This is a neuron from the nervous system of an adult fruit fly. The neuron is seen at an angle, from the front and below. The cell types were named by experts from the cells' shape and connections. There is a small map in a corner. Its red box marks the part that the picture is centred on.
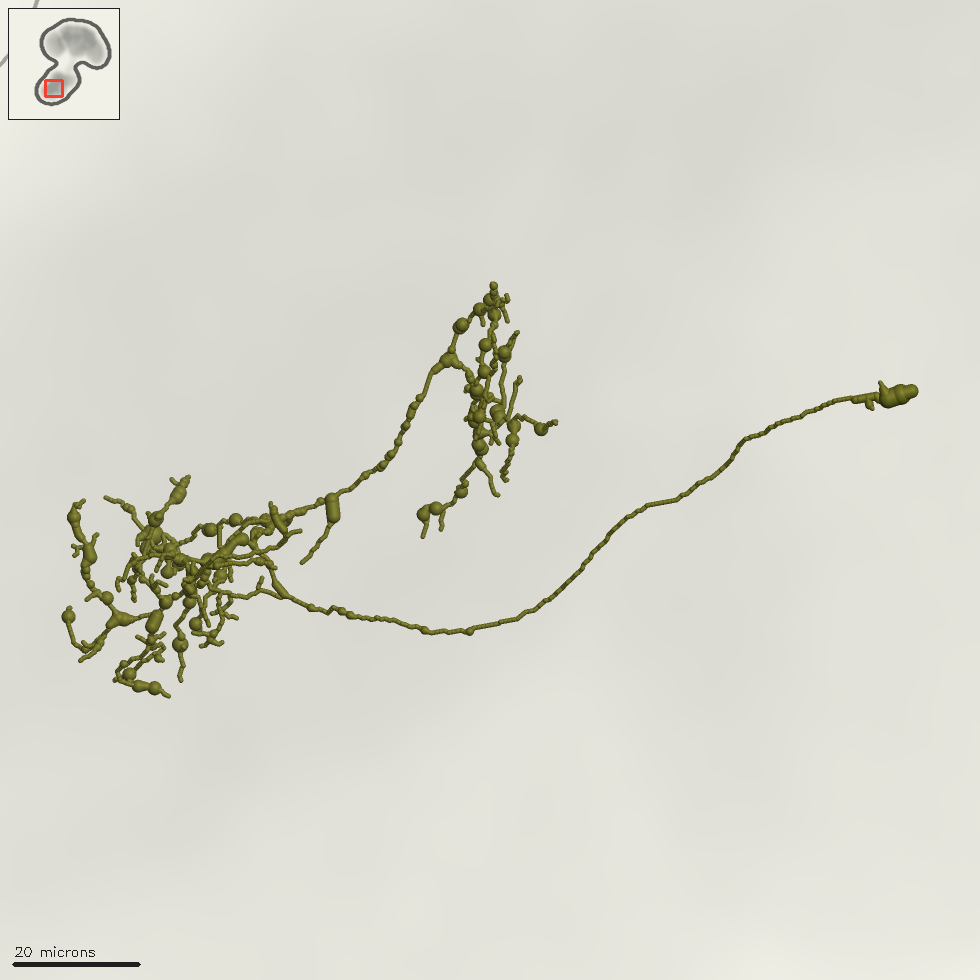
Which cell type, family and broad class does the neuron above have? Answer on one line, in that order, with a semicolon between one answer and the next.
IN13B071; hemilineage 13B; nerve-cord intrinsic neuron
